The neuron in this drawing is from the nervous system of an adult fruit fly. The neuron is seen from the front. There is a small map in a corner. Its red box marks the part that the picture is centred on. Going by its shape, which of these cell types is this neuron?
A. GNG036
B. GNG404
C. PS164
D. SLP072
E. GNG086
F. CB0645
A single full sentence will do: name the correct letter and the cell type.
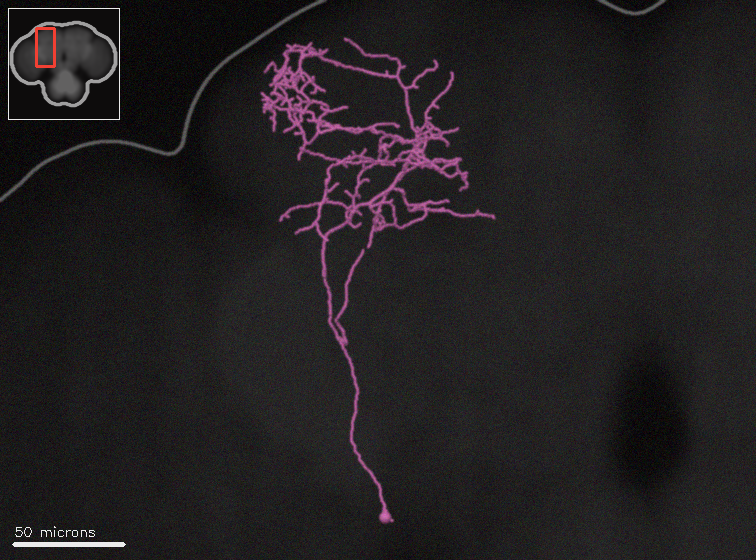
Cell type CB0645 is what the neuron is, as option F states.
